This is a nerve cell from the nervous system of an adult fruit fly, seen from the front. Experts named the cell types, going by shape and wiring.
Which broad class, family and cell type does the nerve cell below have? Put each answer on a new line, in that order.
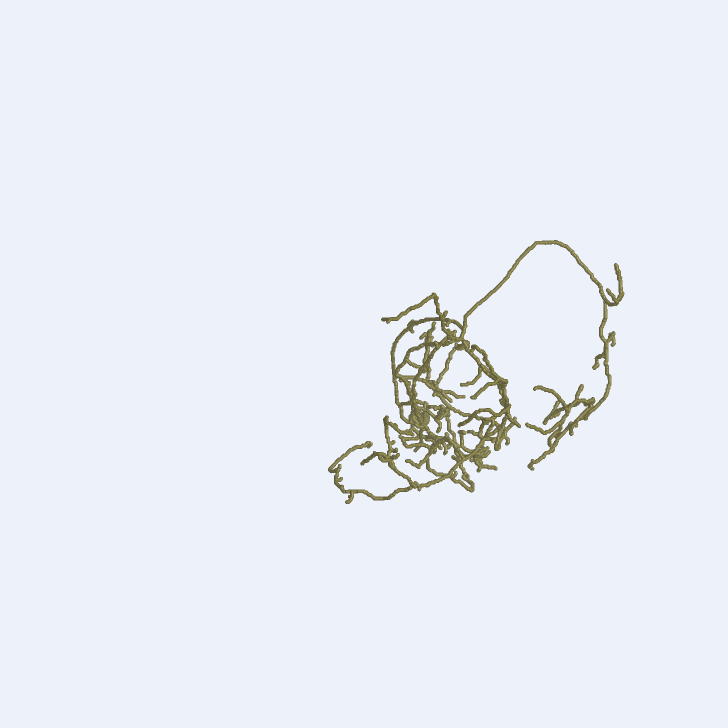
nerve-cord intrinsic neuron
hemilineage 04B
IN04B060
